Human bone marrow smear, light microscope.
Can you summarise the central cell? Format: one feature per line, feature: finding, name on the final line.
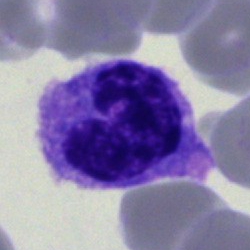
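Nucleus: deeply indented, horseshoe-like
Chromatin: dark purple, coarsely clumped
Cytoplasm: lilac-purple
Granularity: fine, evenly speckled
Name: monocyte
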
